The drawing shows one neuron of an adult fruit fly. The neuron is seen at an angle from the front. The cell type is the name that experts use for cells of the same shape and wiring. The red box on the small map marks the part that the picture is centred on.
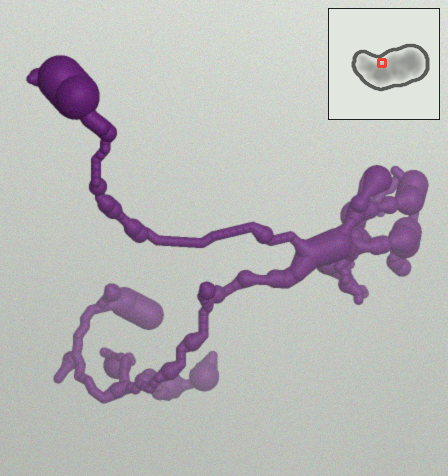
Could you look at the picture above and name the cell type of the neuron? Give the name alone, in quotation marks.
"T5b"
